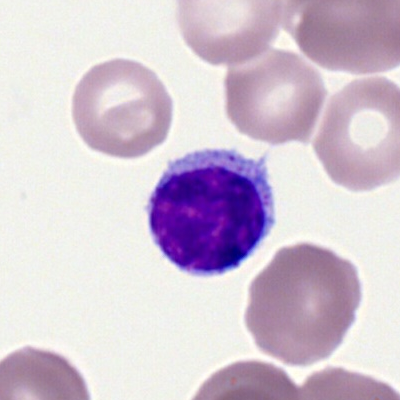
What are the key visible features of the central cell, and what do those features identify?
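Roughly round cell, edge frayed and irregular. Fine hair-like projections fringe it, one longer thread reaching up and to the right. Nucleus fills most of the cell; only a narrow rim of pale blue cytoplasm. Call: lymphocyte.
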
